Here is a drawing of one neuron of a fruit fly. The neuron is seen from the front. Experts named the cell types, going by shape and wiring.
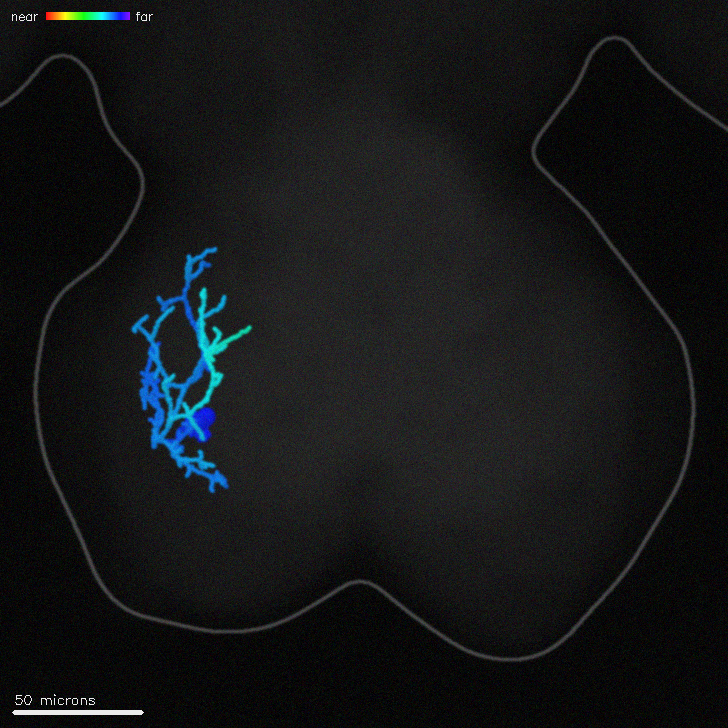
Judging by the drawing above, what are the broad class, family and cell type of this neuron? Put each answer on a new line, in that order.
motor neuron of the nerve cord
hemilineage 15B
MNhl65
